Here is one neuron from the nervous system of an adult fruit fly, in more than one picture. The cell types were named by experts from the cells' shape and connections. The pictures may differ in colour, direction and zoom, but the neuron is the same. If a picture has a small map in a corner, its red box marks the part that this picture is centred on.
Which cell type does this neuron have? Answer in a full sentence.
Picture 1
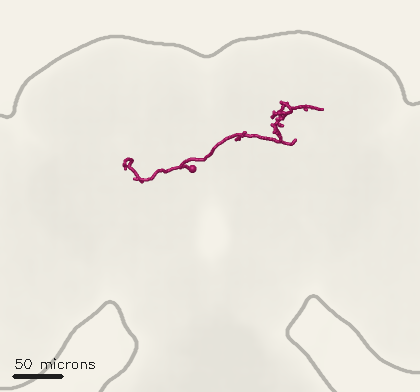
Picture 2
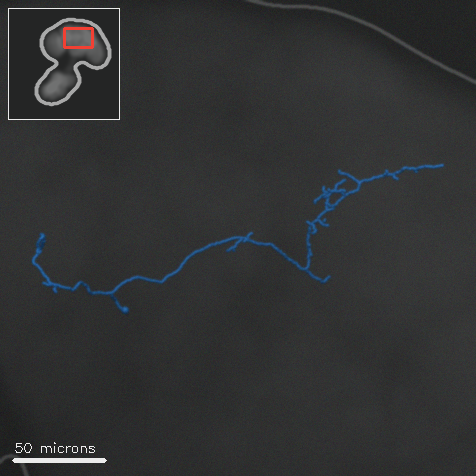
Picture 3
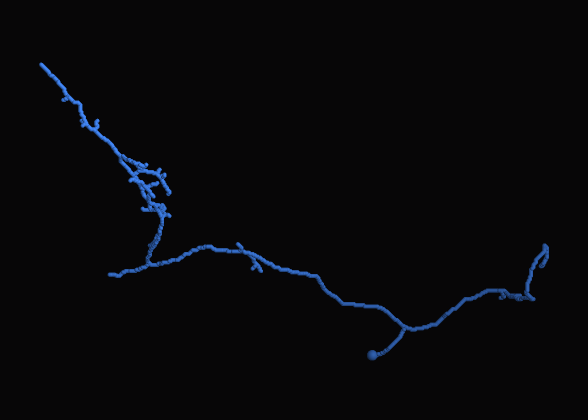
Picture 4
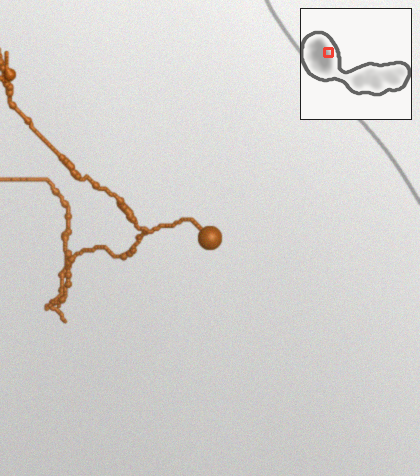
The cell type is CL355.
